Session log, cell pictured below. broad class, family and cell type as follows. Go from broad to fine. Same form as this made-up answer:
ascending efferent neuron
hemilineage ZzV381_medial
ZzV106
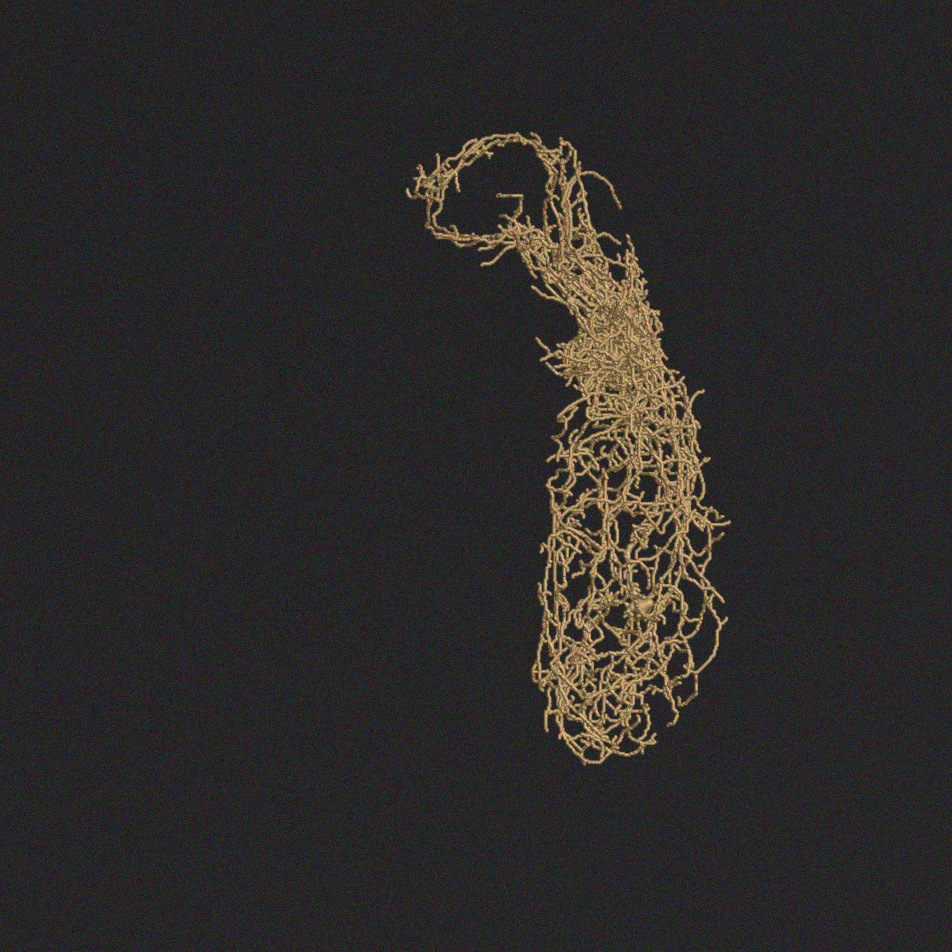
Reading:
visual centrifugal neuron
LoVCLo
LoVCLo2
